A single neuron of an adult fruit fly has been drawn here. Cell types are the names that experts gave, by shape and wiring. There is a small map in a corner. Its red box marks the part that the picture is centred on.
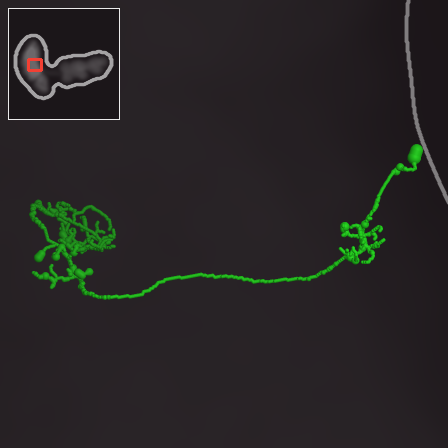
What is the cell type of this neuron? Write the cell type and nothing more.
PFNm_a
